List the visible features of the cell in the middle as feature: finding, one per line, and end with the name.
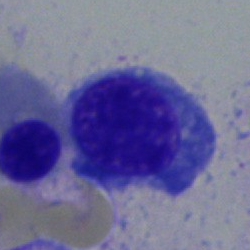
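Nucleus: toward the left, so the cytoplasm rim is wider on the right
Chromatin: finely stippled, not coarsely clumped
Cytoplasm: deep blue
Outline: irregular, a rounded bulge at lower right
Name: erythroblast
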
